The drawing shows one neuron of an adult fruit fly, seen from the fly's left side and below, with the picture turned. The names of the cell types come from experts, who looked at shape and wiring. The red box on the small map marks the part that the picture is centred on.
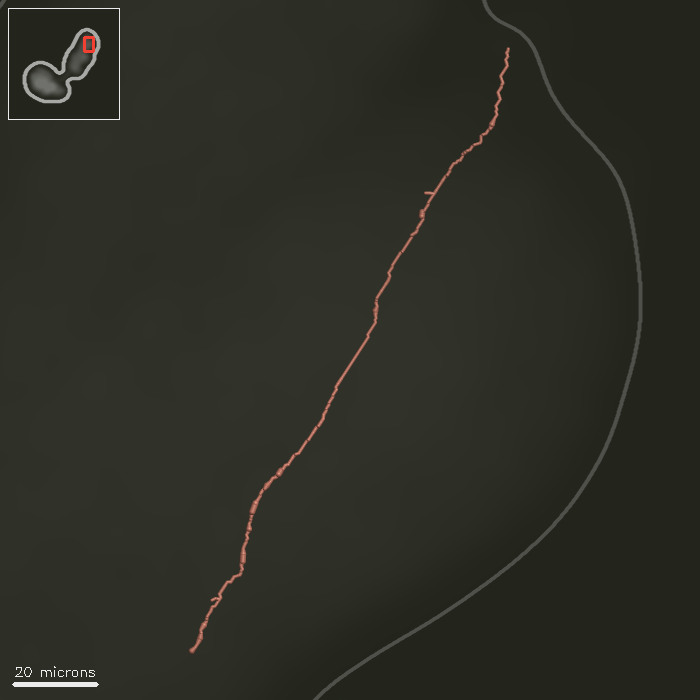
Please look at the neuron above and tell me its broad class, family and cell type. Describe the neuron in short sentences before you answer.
The drawing shows no cell body. By the scale bar it is about 150 microns tall in this view. It has a dozen or fewer branch ends. It is a sensory neuron entering the nerve cord. The name of its family is class mechanosensory proprioceptive. It is of cell type SNpp60.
